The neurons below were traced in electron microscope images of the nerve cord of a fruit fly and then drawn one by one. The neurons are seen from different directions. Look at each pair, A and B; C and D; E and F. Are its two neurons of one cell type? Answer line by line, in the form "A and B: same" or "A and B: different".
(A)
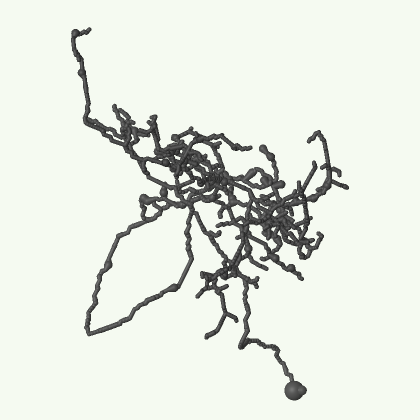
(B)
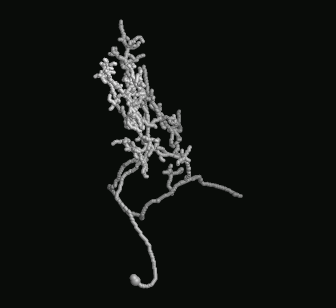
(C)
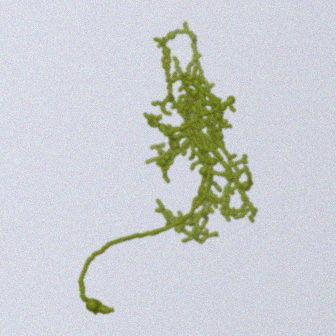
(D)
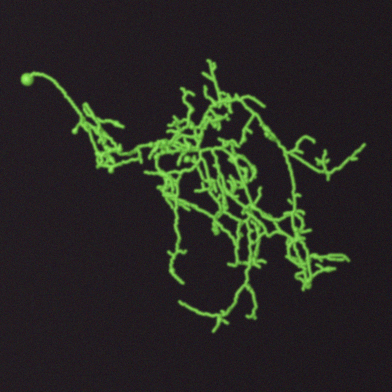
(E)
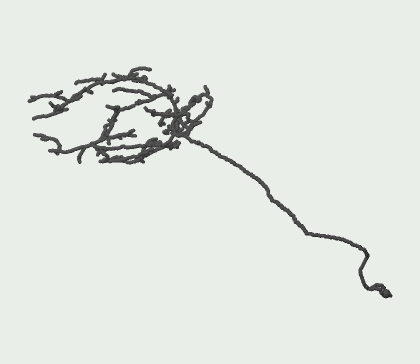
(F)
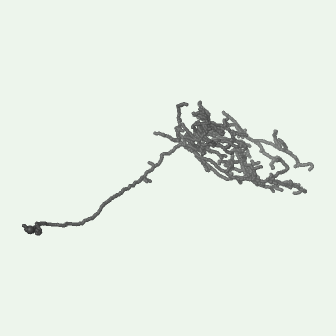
A and B: same
C and D: different
E and F: same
